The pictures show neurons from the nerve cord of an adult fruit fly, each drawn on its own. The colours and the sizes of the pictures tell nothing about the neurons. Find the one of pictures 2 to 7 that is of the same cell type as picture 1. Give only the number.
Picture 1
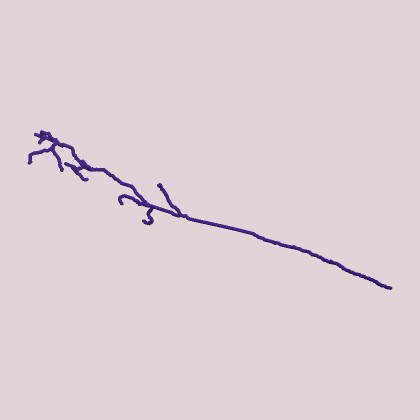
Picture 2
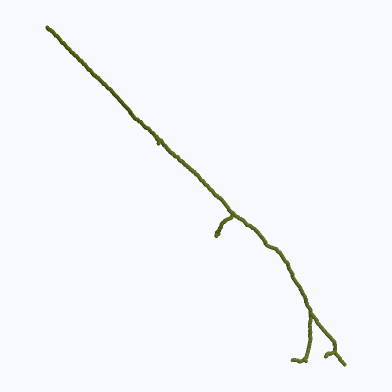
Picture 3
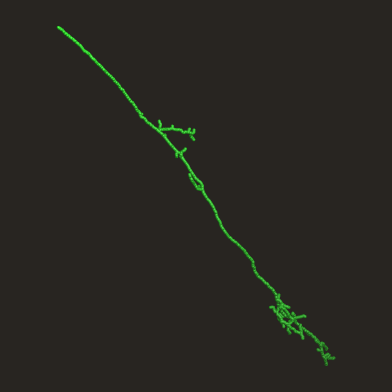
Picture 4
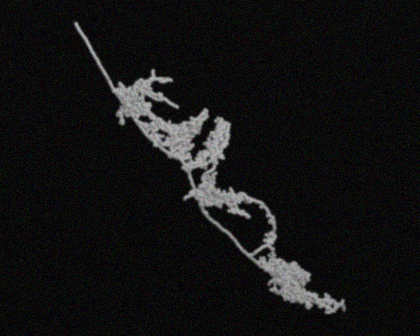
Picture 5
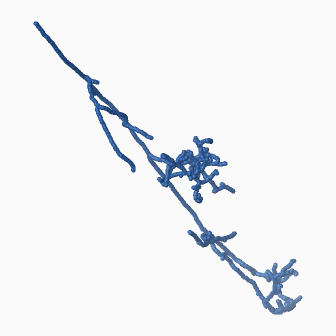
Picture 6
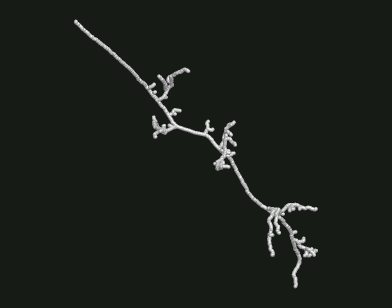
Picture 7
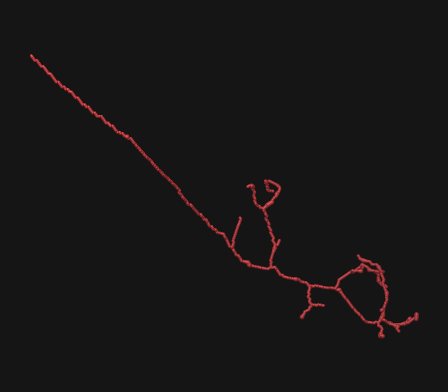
7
